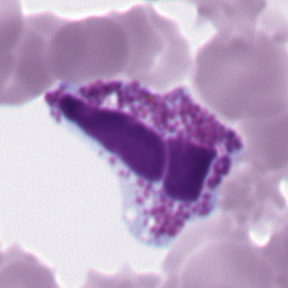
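Eosinophil: the nucleated cell at the centre of this stained blood smear. Its nucleus has two lobes, the left one longer than the right. Many round reddish-purple granules fill the cytoplasm, lying more sparsely below the nucleus than above it.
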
